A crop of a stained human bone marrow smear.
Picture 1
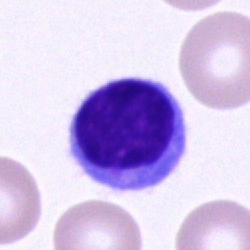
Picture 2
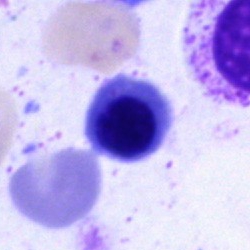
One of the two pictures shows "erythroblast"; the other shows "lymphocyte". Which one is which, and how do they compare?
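Lymphocyte: picture 1. Erythroblast: picture 2. Common to both: round, smooth outline; dense chromatin; no nucleolus visible; no granules in the cytoplasm. Picture 1: nucleus fills most of the cell; cytoplasm only a thin rim, widest along the lower edge.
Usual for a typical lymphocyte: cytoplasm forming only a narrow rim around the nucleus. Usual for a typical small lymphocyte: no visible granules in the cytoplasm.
Picture 1 chromatin: dark purple. Picture 2 chromatin: very dark.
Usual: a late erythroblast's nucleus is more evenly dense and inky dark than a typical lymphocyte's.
Picture 2 cytoplasm: deep blue.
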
